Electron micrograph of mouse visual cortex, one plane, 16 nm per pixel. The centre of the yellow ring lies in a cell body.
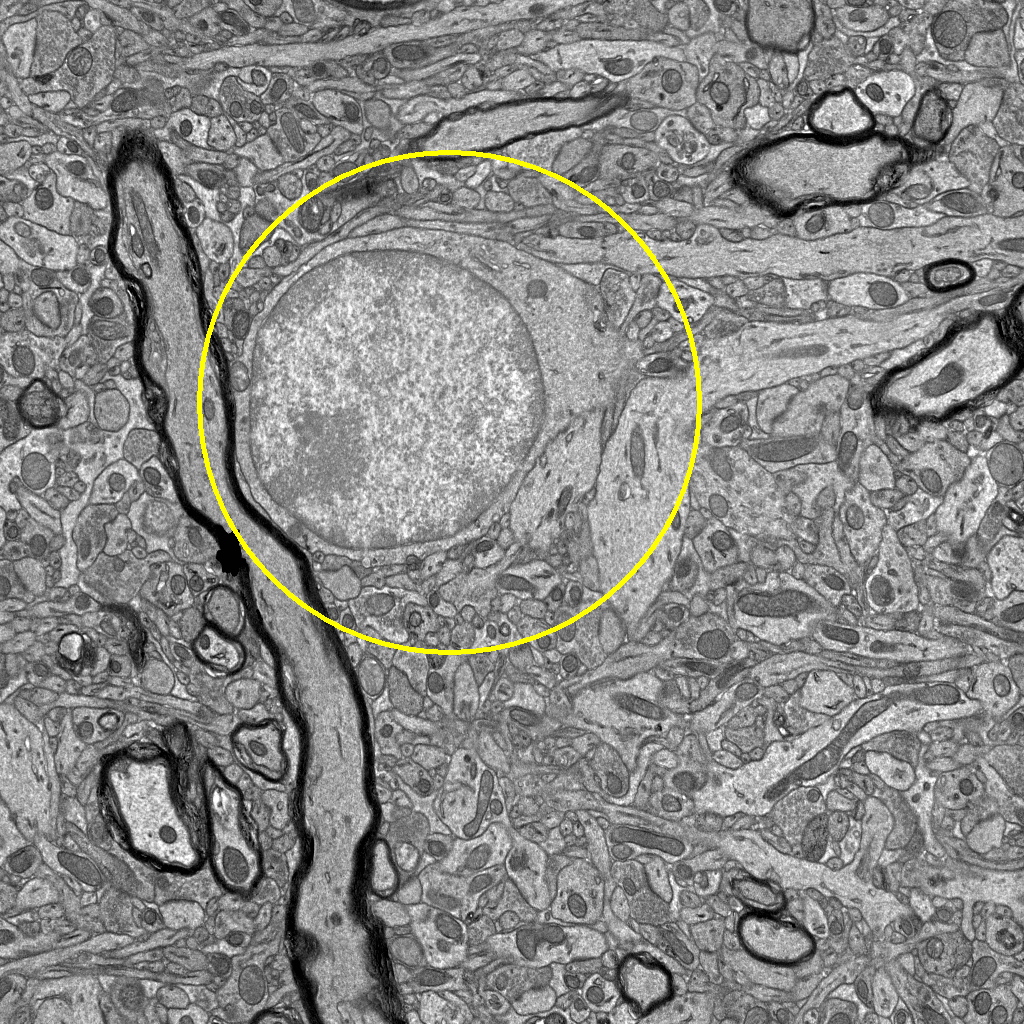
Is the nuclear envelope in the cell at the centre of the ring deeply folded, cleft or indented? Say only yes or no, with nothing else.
No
